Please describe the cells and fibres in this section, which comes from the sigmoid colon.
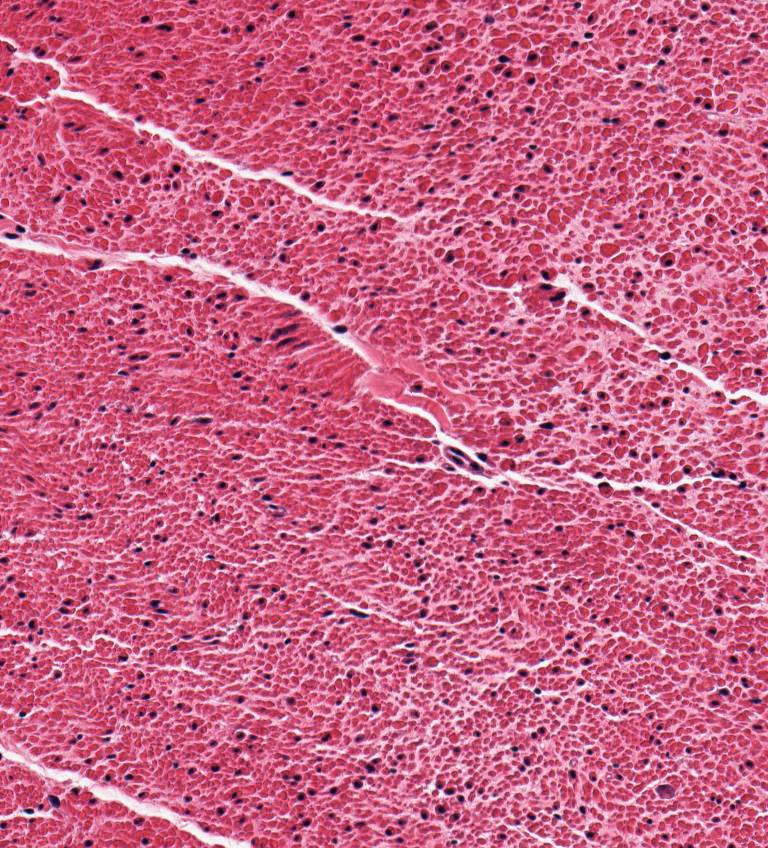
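The whole field is tightly packed with muscle fibres, mostly cut in cross section as small, round to polygonal, deeply eosinophilic profiles. See how sparse the small dark oval nuclei are; most profiles show none. Just left of centre, a small group is cut lengthwise, with elongated nuclei.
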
